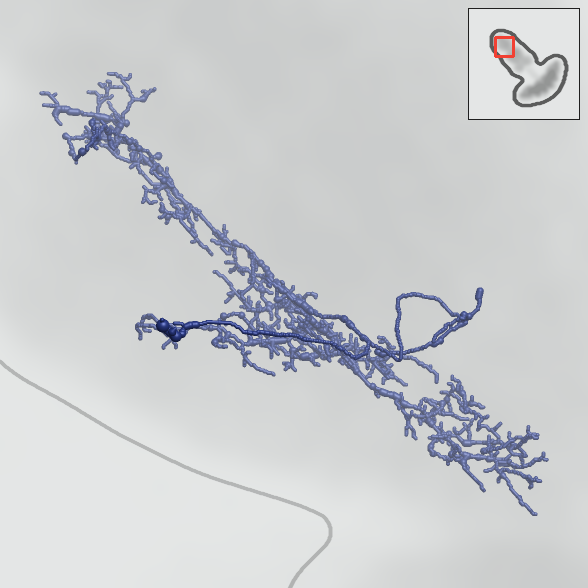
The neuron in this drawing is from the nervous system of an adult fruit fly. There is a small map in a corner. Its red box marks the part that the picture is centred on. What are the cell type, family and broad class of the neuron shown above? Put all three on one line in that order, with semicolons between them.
IN23B024; hemilineage 23B; nerve-cord intrinsic neuron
